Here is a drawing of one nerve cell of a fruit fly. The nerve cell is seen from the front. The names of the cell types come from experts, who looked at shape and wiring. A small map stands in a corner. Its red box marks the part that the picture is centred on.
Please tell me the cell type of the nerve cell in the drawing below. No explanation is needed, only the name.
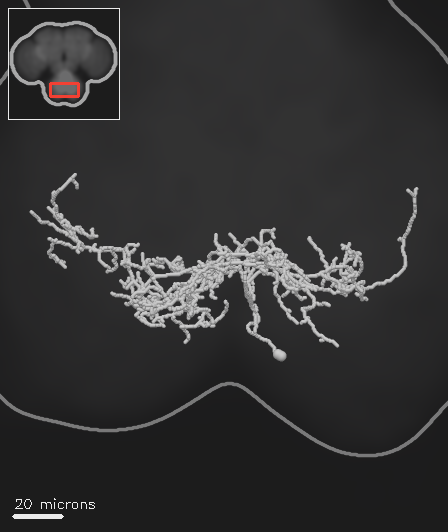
IN00A045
